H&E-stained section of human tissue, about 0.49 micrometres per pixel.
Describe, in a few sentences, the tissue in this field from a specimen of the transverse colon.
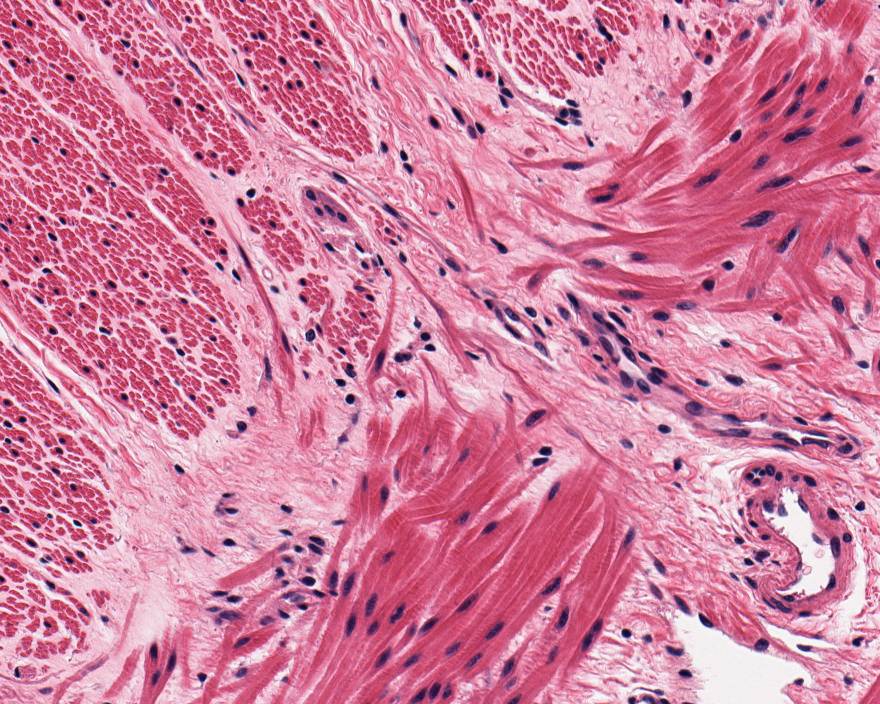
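Start with the bundles cut lengthwise: their cells are spindle-shaped, each holding an elongated, cigar-shaped nucleus. Look closely along those muscle cells and you'll find no cross-striations. Between the muscle bundles, running diagonally through the middle of the field, is loose, pale pink connective tissue with scattered small nuclei. Now move to the right edge, lower half: there's a small thin-walled vessel with an open lumen.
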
